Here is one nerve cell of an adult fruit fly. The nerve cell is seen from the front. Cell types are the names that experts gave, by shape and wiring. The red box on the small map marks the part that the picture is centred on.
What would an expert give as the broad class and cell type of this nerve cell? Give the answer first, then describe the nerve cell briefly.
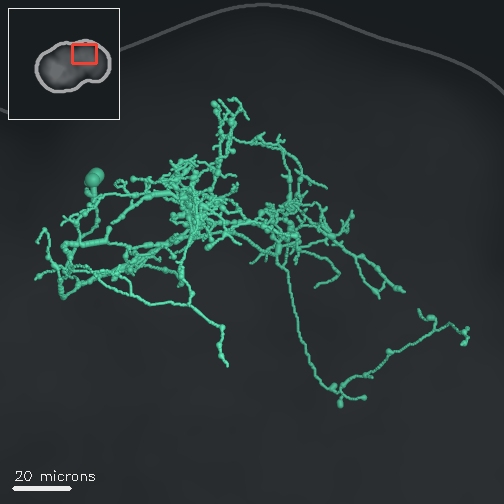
It is a central-brain intrinsic neuron. Its cell type is CL234. By the scale bar it is about 160 microns wide in this view. The picture shows dozens of branch ends.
